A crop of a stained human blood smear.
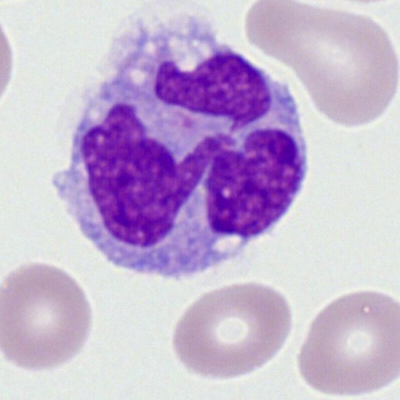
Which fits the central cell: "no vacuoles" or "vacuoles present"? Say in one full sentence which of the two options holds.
Clear vacuoles, at least one, are present in the cytoplasm of this cell.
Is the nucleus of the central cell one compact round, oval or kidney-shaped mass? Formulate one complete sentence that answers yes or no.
No, its nucleus is not undivided; it is divided into lobes or segments.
